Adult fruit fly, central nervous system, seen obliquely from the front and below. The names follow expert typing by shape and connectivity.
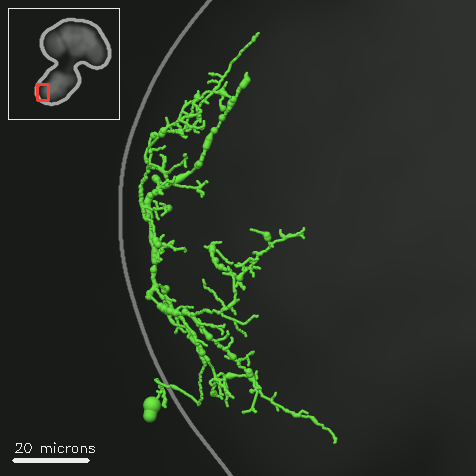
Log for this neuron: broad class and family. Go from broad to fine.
nerve-cord intrinsic neuron; hemilineage 13A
